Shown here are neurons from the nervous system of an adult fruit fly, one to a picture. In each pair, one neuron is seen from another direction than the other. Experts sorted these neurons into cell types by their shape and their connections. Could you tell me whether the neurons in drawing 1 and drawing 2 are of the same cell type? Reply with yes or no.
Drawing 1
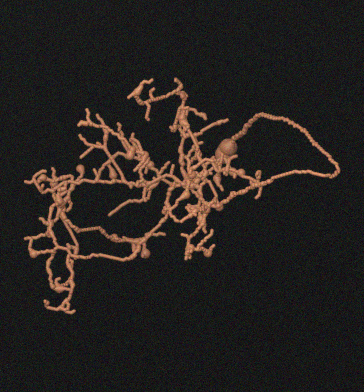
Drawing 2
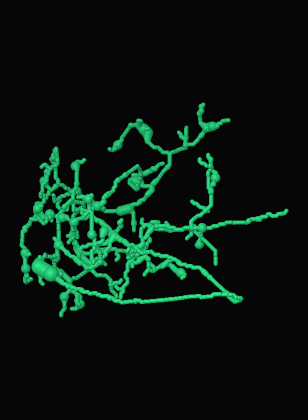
yes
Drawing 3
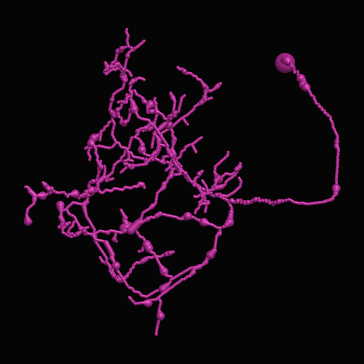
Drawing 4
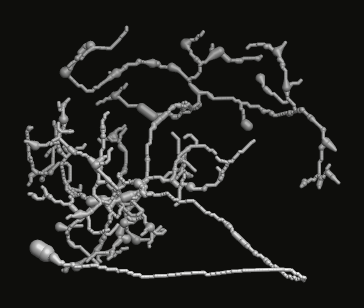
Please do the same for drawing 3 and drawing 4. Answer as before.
no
